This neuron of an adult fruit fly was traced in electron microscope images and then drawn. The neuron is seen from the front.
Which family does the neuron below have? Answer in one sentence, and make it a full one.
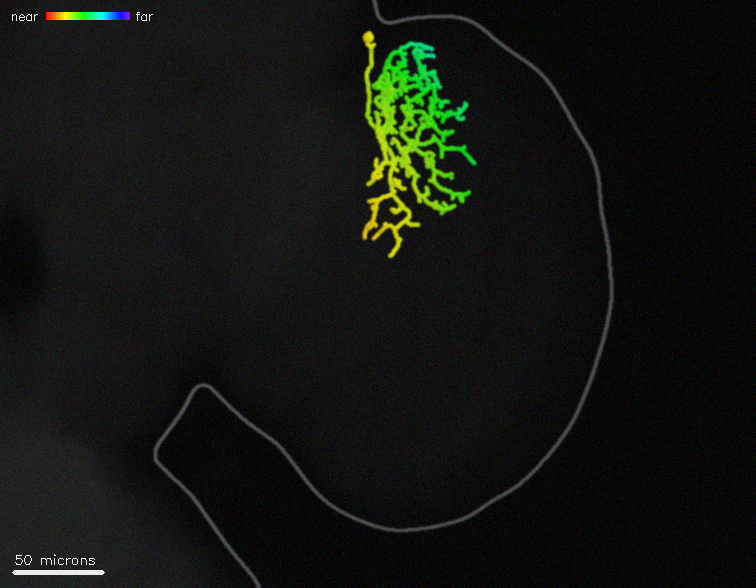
The neuron here is of family Cm.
